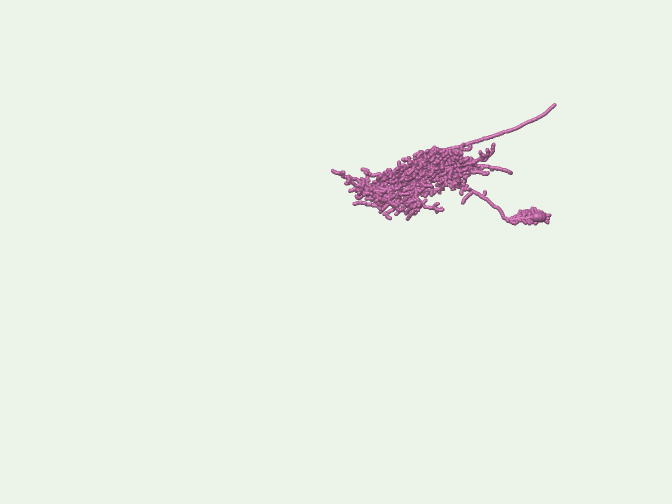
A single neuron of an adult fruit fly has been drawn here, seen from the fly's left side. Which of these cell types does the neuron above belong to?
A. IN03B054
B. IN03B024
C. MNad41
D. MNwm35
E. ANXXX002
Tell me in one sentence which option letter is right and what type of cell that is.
Option C holds the cell type of the neuron, MNad41.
